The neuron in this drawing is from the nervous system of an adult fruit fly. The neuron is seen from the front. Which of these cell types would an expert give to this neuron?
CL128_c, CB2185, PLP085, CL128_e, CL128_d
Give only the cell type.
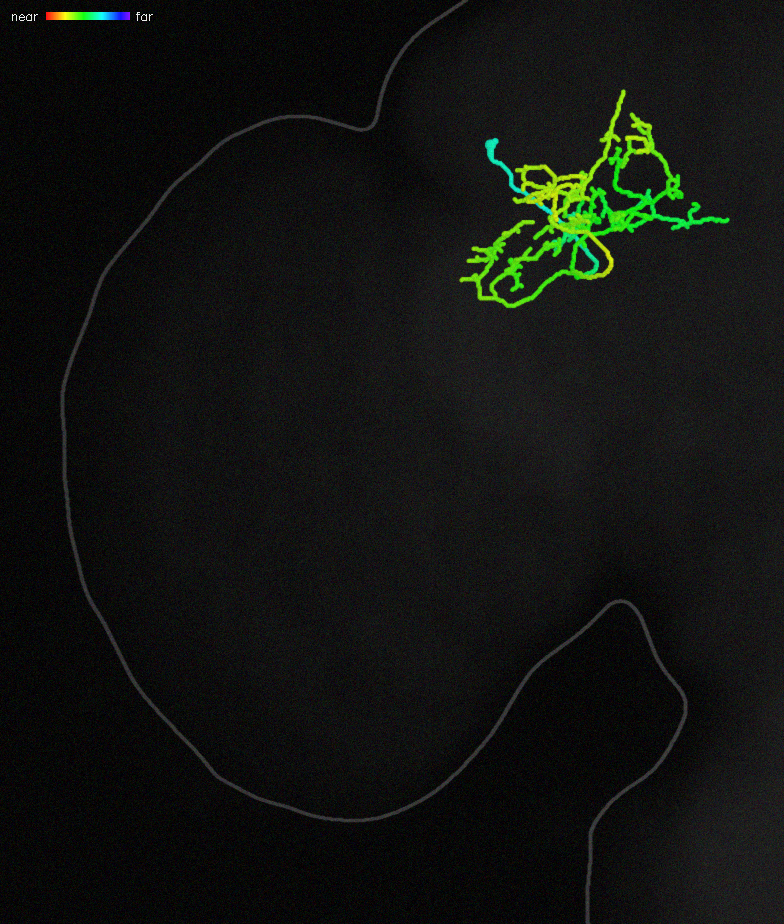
PLP085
